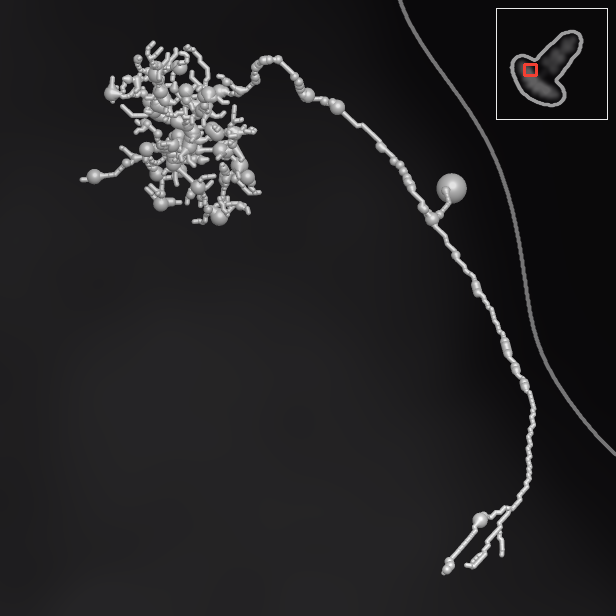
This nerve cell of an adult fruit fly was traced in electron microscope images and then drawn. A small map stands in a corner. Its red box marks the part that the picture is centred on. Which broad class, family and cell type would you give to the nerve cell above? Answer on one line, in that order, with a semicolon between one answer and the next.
visual projection neuron; LPC; LPC2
